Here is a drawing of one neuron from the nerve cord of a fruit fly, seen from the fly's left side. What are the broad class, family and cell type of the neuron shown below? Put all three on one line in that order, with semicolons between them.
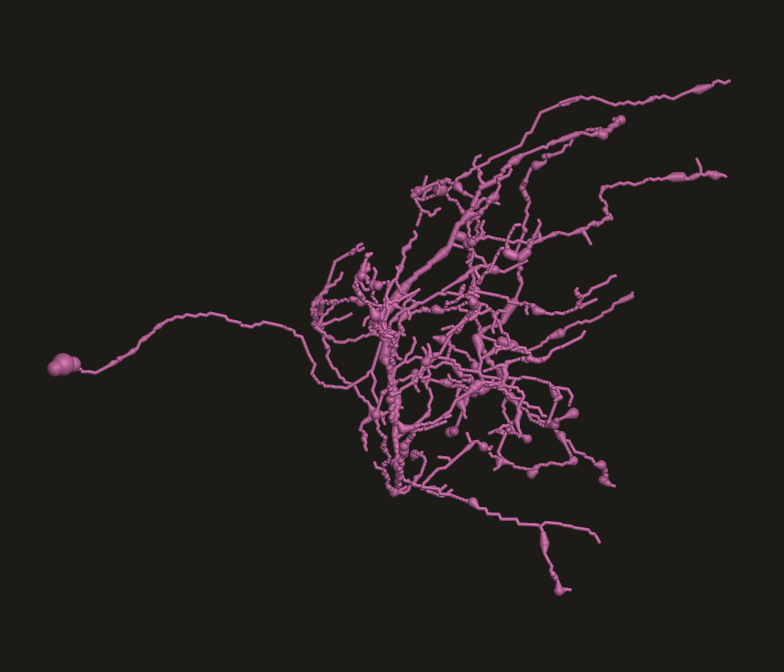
nerve-cord intrinsic neuron; hemilineage 16B; IN16B070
